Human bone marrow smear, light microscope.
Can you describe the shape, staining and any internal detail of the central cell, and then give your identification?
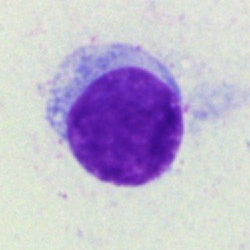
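Dense, deep purple chromatin here, with a somewhat clumped texture, and no distinct nucleolus in the nucleus. The cytoplasm is pale blue, without any distinct granules. This one is a hairy cell.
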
